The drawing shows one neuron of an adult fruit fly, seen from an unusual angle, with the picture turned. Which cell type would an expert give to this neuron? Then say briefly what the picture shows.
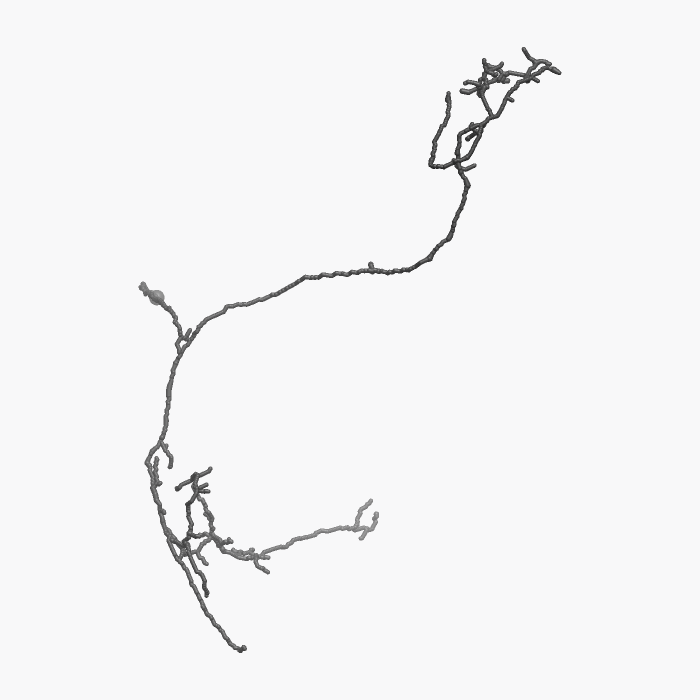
It is of cell type SMP216. This is a central-brain intrinsic neuron. The picture shows dozens of branch ends. In this view it is taller than it is wide.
